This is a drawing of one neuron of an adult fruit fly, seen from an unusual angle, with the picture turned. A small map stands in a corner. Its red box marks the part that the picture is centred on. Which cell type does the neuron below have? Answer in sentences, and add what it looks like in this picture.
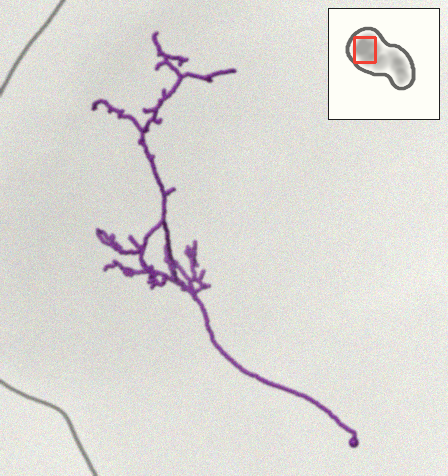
Its cell type is CB2996. It is a central-brain intrinsic neuron. The cell body is at the lower right of the picture. In this view it is taller than it is wide.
